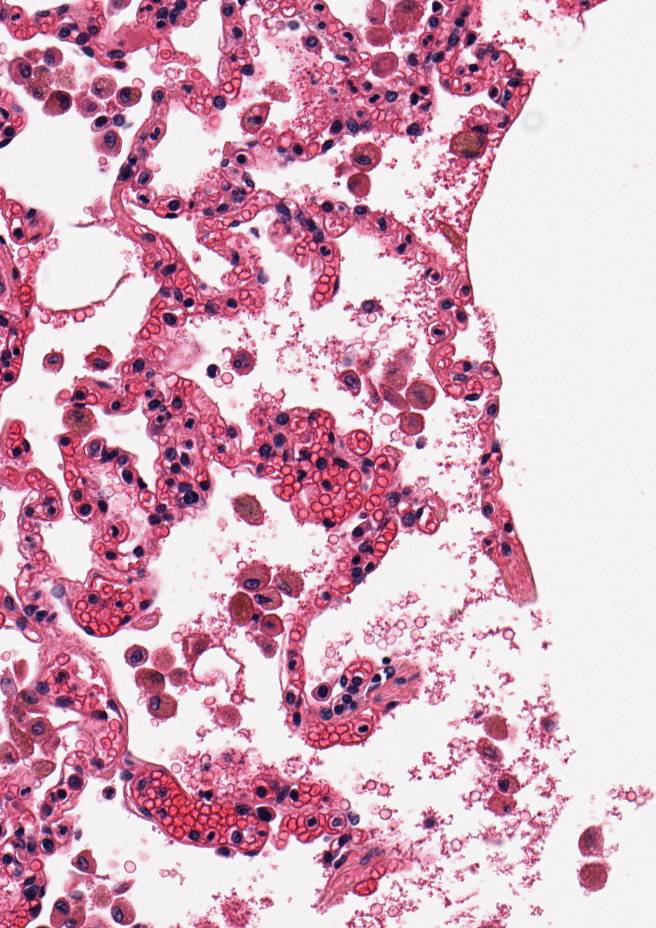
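Lung. Thin branching walls form a lacy network of open spaces at left and centre. Wall capillaries are distended and packed with red blood cells, most markedly lower left and centre. Rounded macrophages with brown granular cytoplasm lie free throughout the spaces. Flattened cells with small dark nuclei, not a tall columnar layer, line the walls.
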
